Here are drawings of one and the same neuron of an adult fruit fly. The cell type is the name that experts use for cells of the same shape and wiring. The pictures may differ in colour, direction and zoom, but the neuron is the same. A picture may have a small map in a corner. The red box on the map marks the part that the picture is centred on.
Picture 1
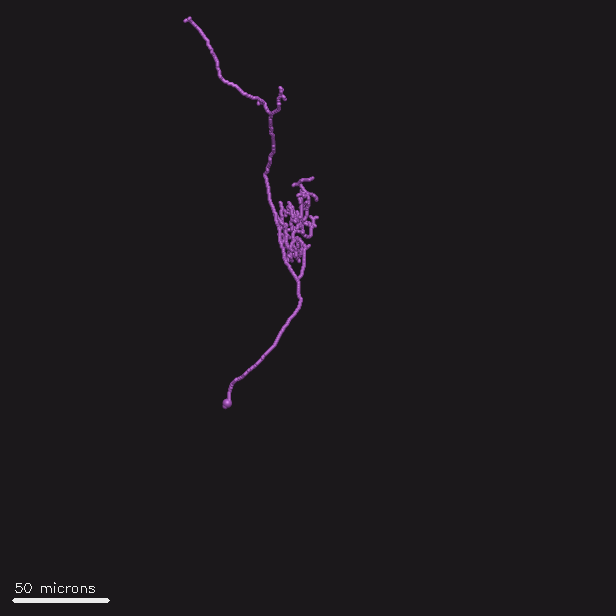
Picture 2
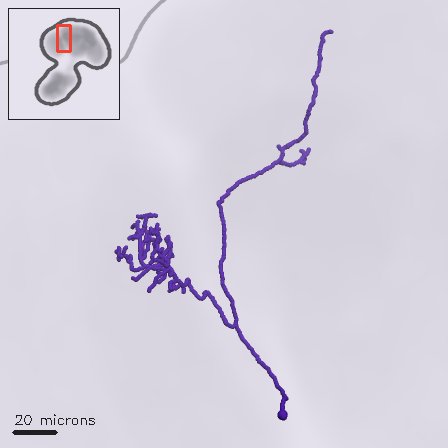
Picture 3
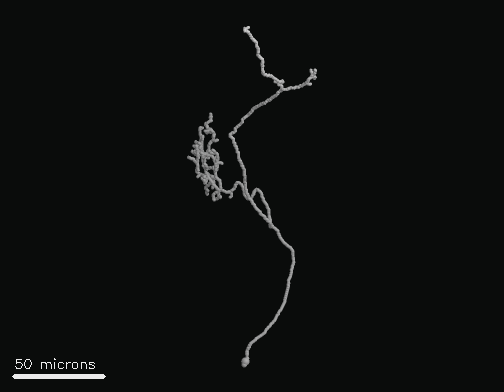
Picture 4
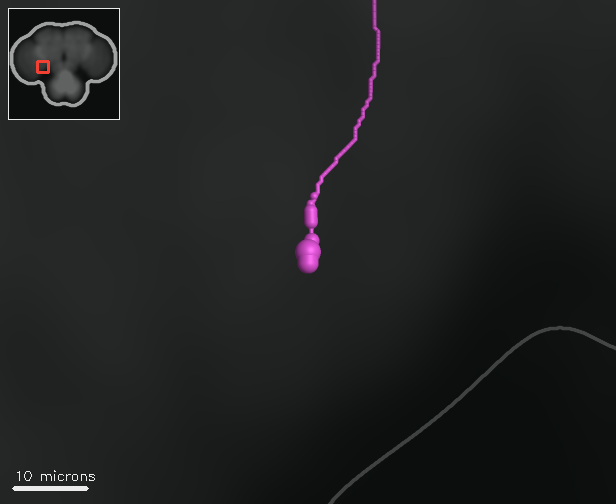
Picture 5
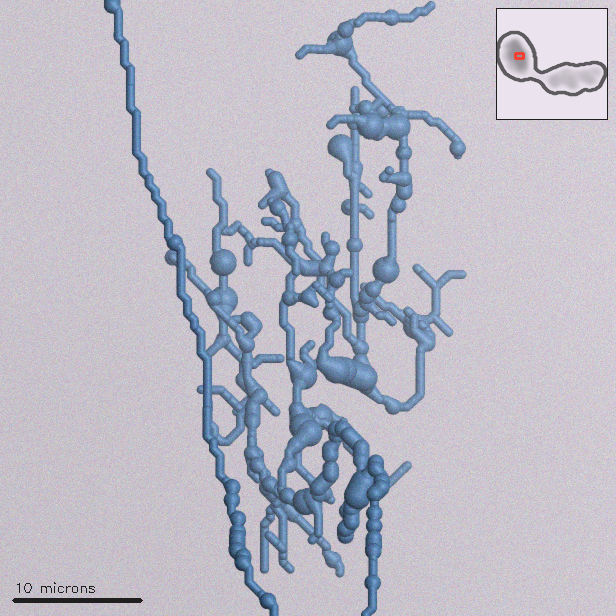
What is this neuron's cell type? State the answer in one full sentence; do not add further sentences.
Belonging to the cell type LC24 is this neuron.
